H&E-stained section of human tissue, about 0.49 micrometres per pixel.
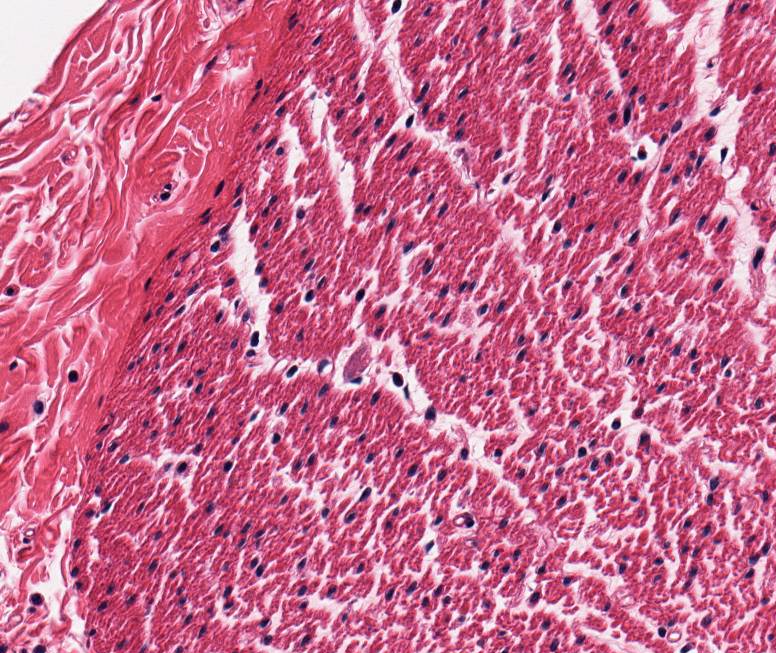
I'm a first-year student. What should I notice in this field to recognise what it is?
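Smooth muscle occupies all of this field except the upper left corner. Its fibres are grouped into bundles, separated by narrow pale clefts.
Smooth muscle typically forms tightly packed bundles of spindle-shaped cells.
Small, dark, oval nuclei are scattered evenly throughout the muscle.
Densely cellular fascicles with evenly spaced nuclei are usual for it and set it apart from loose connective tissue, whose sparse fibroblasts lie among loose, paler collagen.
In the upper left corner, dense connective tissue forms a band of wavy pink collagen bundles with few nuclei.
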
